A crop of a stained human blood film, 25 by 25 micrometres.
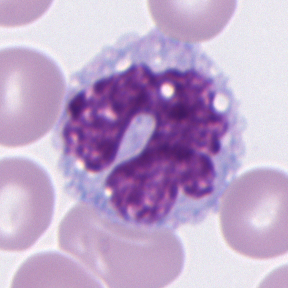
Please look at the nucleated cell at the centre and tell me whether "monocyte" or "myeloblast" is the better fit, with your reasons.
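It's a monocyte rather than a myeloblast. Looking it over, the outline is roughly round. The nucleus is one bulky mass, folded around a pale central cleft. In the cytoplasm I can make out fine, dust-like granules. There are also a few small, clear round spots scattered over the cell.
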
